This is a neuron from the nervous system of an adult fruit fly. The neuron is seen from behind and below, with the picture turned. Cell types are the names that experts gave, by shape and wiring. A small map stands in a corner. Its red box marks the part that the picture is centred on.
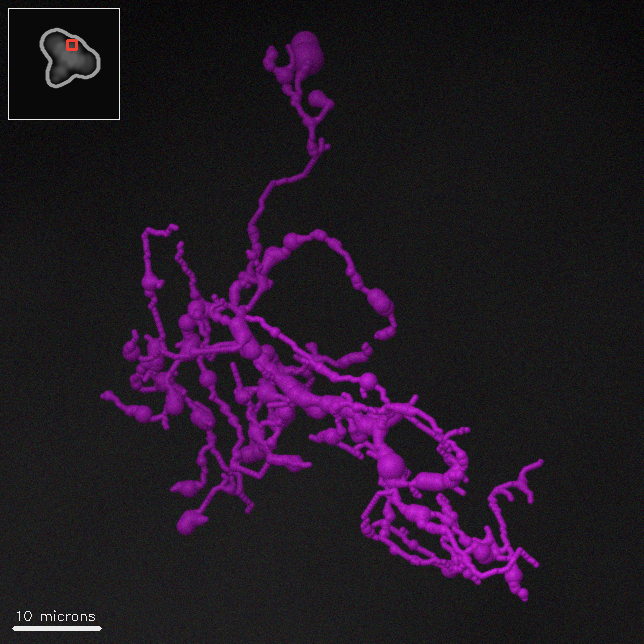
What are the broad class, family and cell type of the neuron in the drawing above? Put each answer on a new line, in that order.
central-brain intrinsic neuron
hemilineage TRdl_b
GNG266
